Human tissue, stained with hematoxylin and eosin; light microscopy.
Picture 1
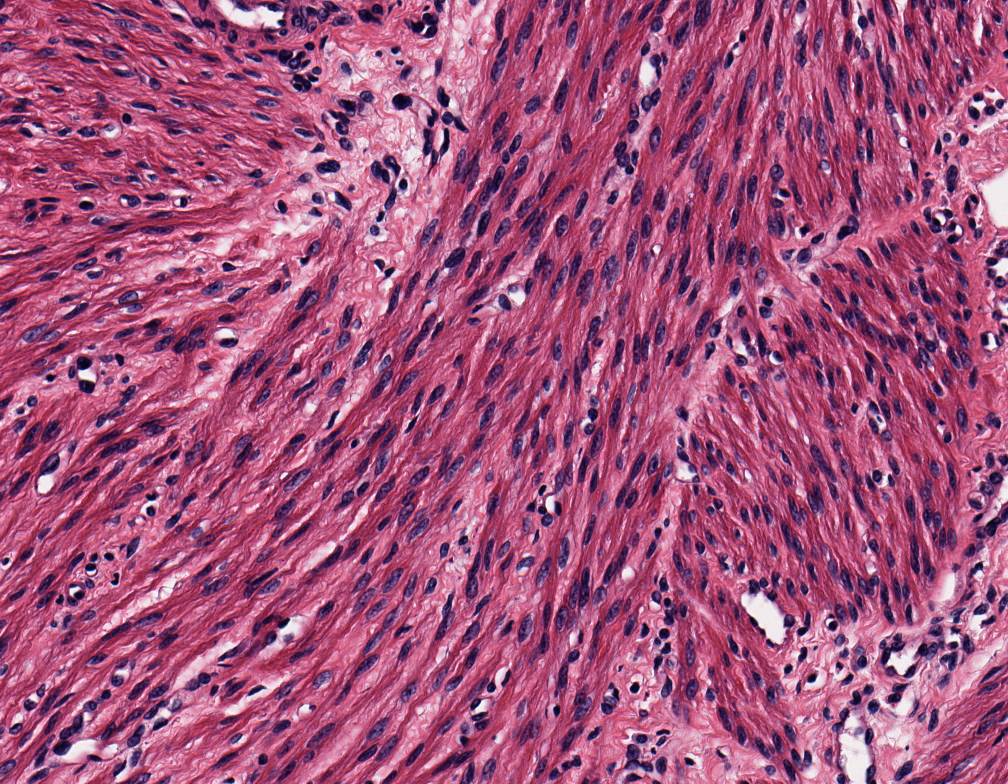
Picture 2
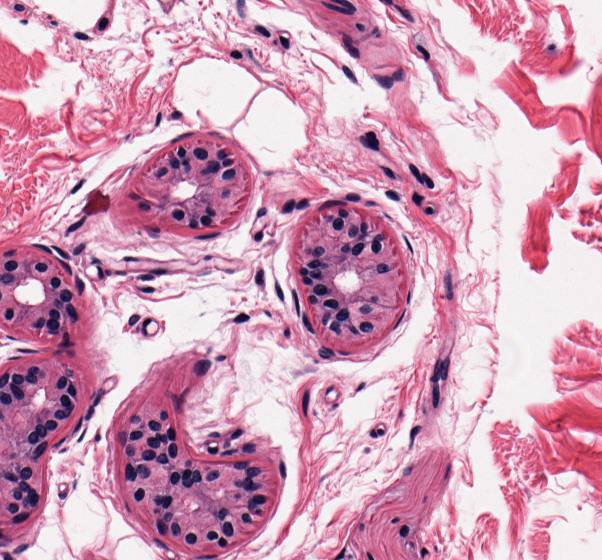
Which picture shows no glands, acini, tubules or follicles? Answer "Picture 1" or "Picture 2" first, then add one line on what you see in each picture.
Picture 1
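What picture 1 shows: No epithelium or glands are present anywhere in the field.
What picture 2 shows: Several rounded epithelial tubule profiles are clustered in the centre and along the left edge of the field, set in connective tissue.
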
